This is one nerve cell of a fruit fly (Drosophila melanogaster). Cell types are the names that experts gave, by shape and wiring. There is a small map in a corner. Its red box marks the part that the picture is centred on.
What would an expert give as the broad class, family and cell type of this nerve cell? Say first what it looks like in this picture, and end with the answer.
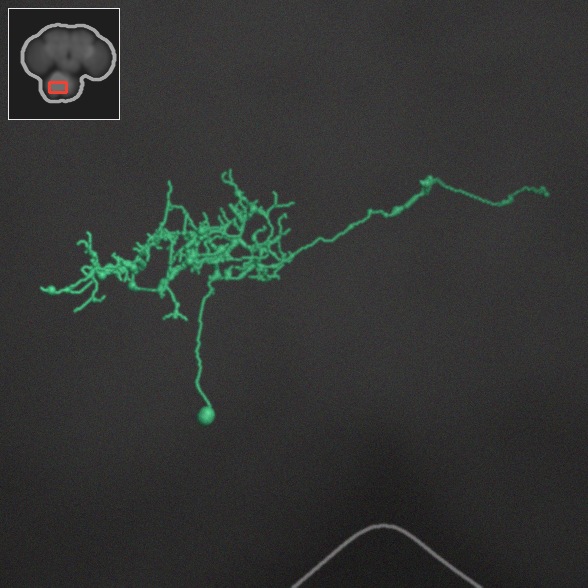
The picture shows dozens of branch ends. In this view it is wider than it is tall. Its broad class is nerve-cord intrinsic neuron. Its family is hemilineage 10B. Its cell type is IN10B055.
